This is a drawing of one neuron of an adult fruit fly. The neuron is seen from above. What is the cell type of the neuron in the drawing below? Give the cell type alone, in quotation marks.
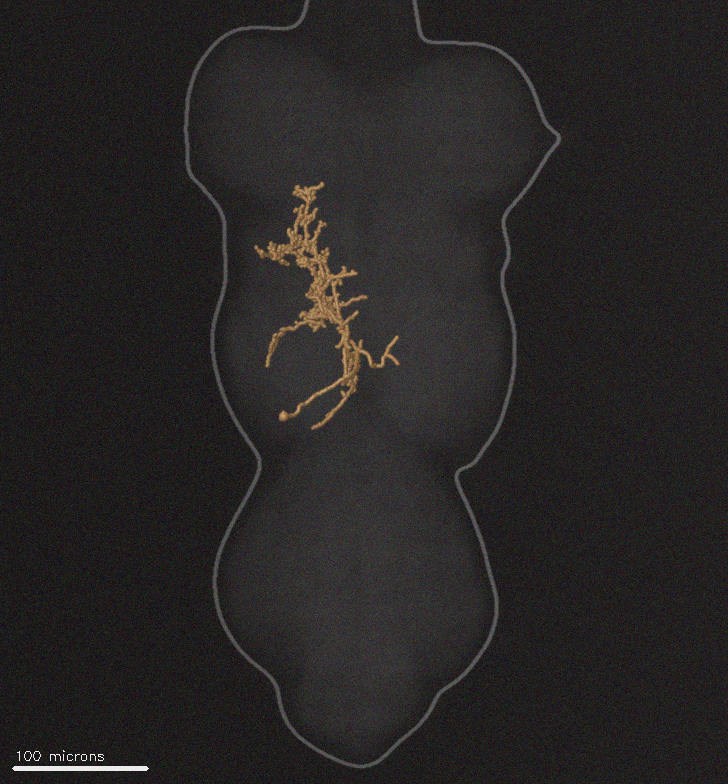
"IN23B065"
